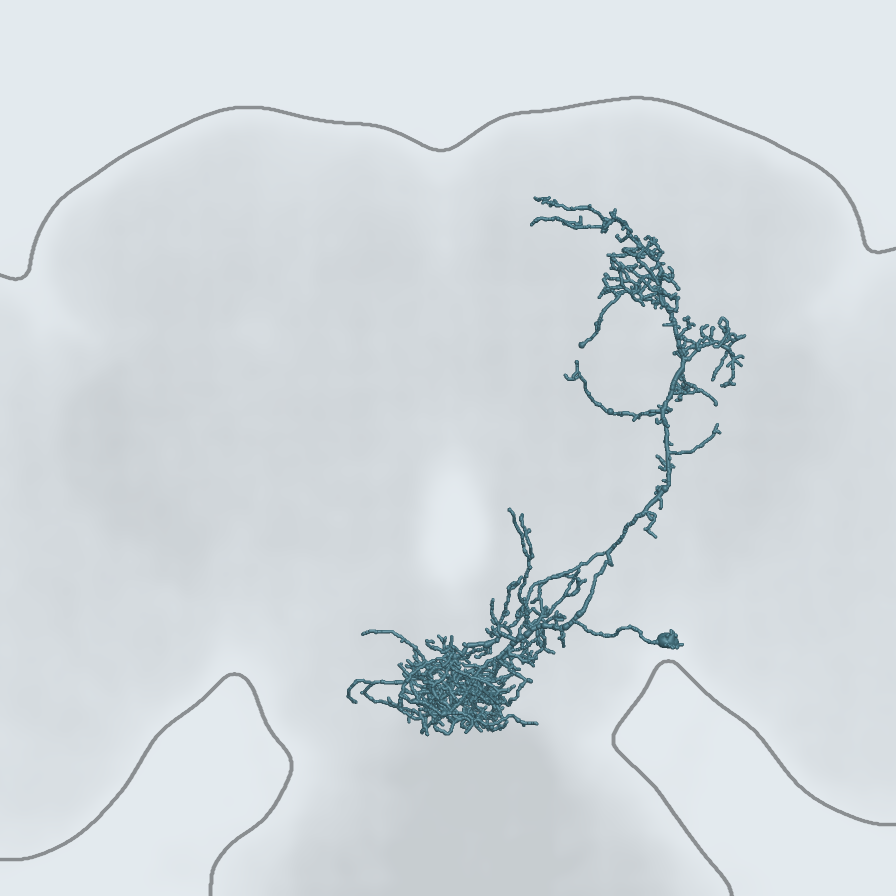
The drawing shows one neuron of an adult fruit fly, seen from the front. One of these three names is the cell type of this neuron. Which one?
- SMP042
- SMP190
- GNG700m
GNG700m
